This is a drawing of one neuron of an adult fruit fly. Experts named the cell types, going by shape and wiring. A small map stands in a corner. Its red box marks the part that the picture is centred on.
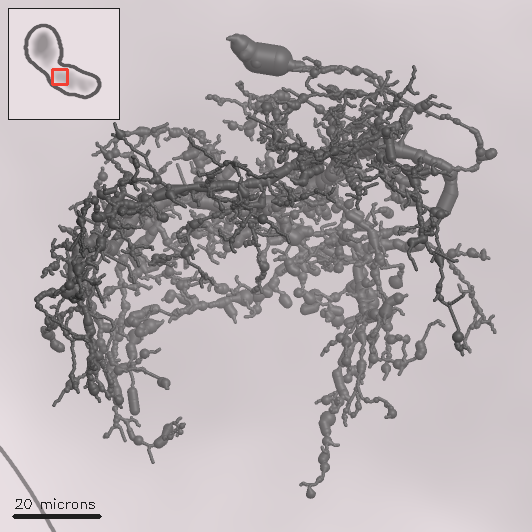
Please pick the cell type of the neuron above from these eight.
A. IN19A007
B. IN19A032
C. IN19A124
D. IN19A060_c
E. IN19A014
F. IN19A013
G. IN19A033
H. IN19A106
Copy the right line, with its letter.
F. IN19A013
